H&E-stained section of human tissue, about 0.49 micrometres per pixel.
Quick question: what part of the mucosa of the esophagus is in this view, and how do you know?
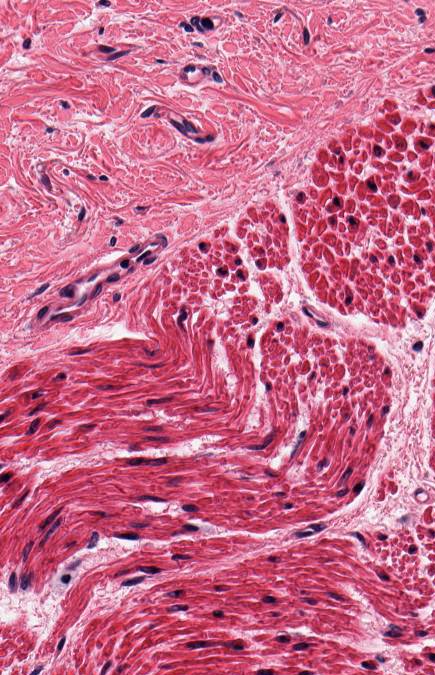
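This field shows smooth muscle. Bundles are cut crosswise on the right, as small rounded profiles, some with one central dark nucleus, and lengthwise lower left, with cigar-shaped nuclei parallel to the fibres.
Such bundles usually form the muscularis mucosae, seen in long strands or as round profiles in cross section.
Upper left is paler pink wavy fibrous tissue with sparse nuclei.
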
